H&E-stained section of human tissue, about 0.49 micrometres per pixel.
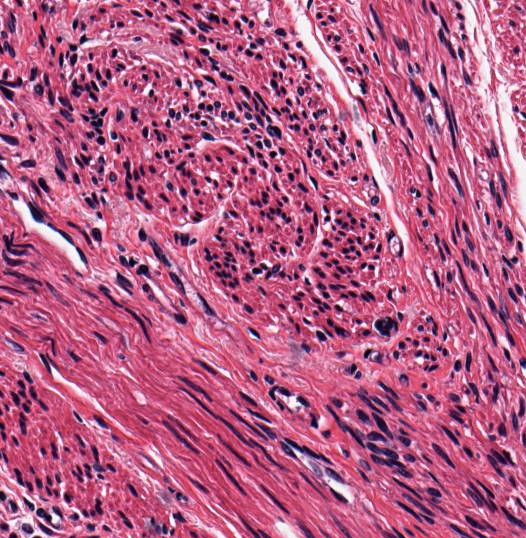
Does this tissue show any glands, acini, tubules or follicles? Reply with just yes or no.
No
